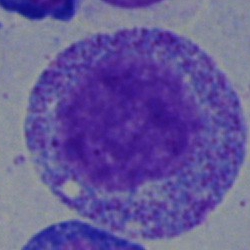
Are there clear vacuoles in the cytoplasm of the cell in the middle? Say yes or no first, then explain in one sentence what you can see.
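Yes. A single small clear vacuole lies in the cytoplasm at the lower left.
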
